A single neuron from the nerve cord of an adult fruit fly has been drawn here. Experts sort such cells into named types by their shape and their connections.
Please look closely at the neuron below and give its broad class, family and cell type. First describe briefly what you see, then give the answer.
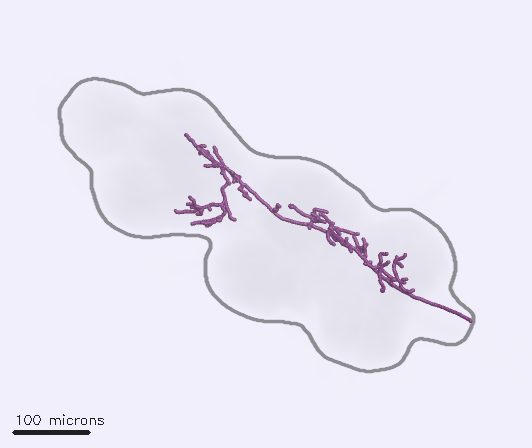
No cell body is drawn. From left to right in the picture it spans about 400 microns. This is a descending neuron. Its family is hemilineage PSp3. The cell type is DNpe022.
